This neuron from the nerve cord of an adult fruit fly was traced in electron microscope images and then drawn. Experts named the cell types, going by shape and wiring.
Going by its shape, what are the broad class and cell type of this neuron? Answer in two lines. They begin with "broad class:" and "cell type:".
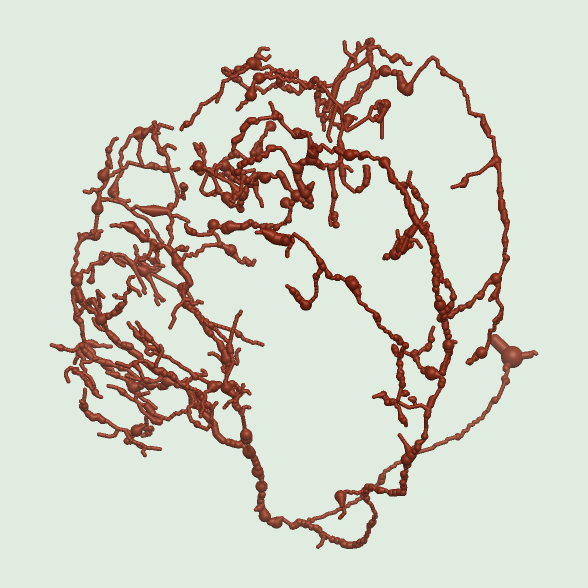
broad class: nerve-cord intrinsic neuron
cell type: INXXX377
